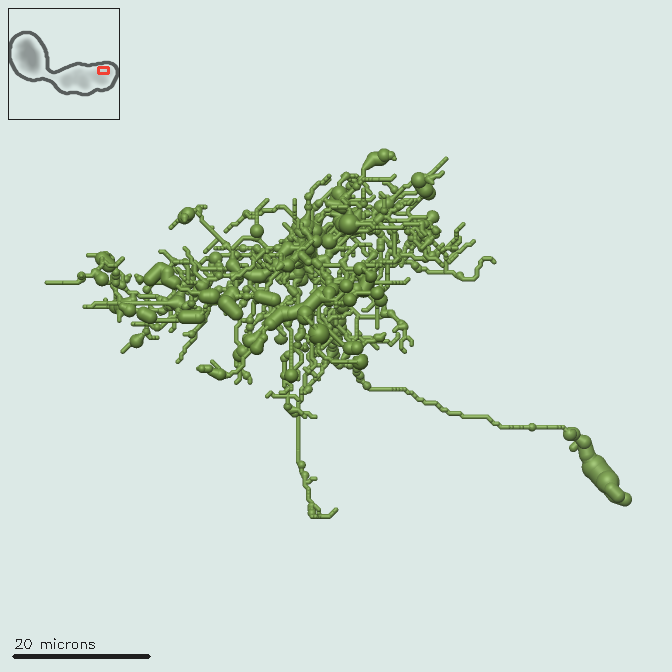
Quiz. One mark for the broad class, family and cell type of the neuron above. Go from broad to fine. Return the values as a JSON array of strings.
["nerve-cord intrinsic neuron", "hemilineage 06A", "IN06A066"]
